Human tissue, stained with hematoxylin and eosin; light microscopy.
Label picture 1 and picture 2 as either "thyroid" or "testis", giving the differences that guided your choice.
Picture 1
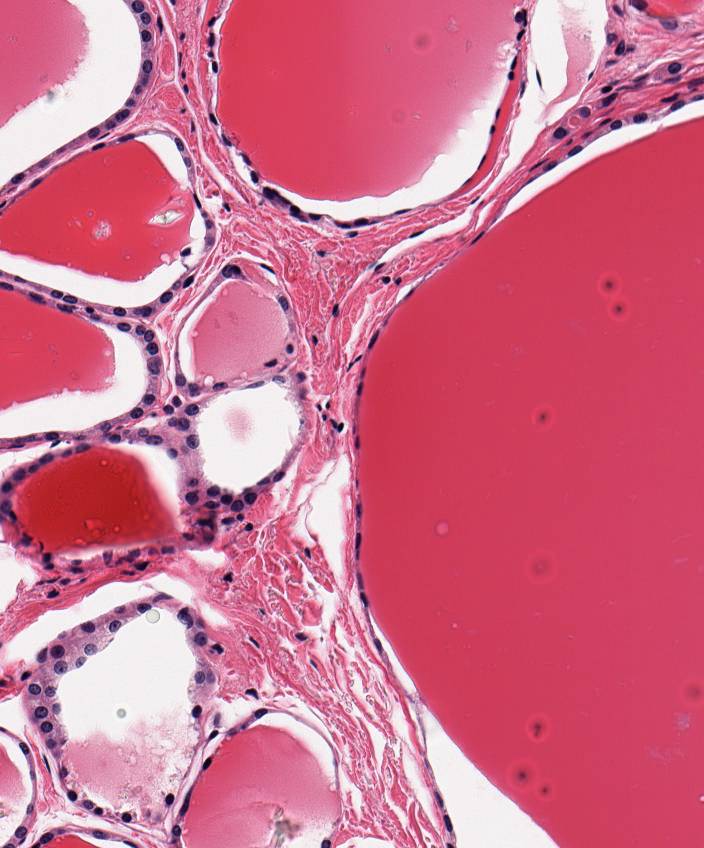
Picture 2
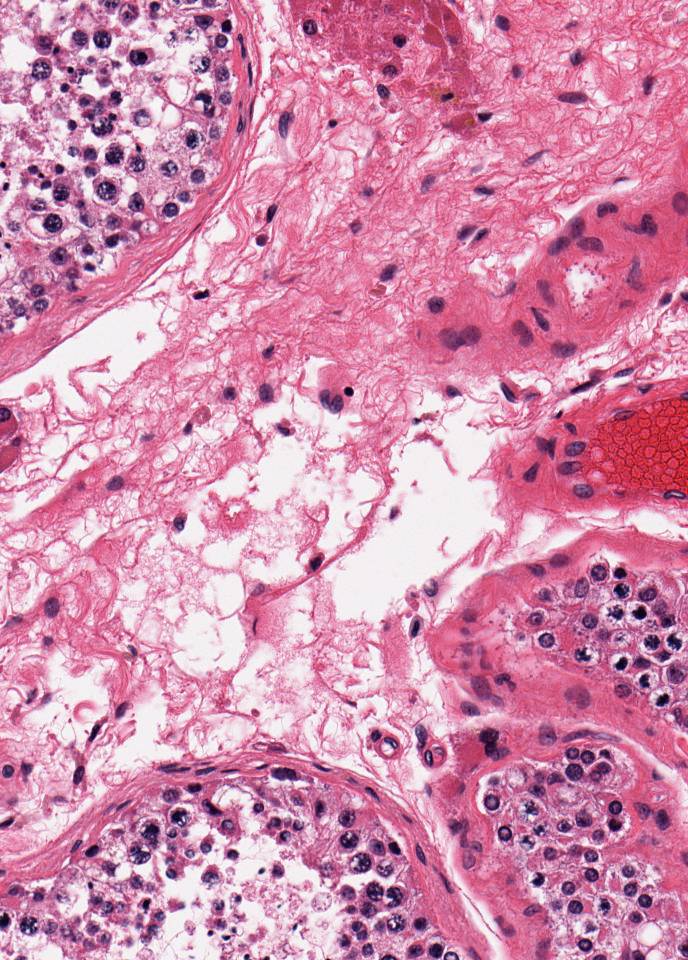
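Thyroid is the first picture, testis the second. In the thyroid, each follicle is lined by a single layer of epithelial cells, and one very large colloid-filled follicle occupies most of the right half. Smaller follicles at left and lower left have cuboidal cells with round dark nuclei. A branching band of pink fibrous tissue with sparse spindle nuclei runs top to bottom through the middle. The testis shows rounded tubule cross-sections at upper left, lower left and lower right, with loose, pale stroma of wispy pink fibrils between them.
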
